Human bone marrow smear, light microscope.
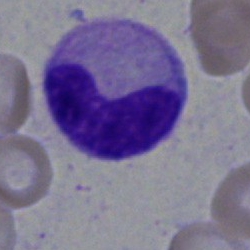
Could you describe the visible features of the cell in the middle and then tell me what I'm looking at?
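Look first at the nucleus: it is indented, with the notch facing upward, and it sits in the lower part of the cell. Its chromatin stains dark purple and looks condensed. Around it, the cytoplasm is pale lilac-blue. This cell is a band neutrophil.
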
